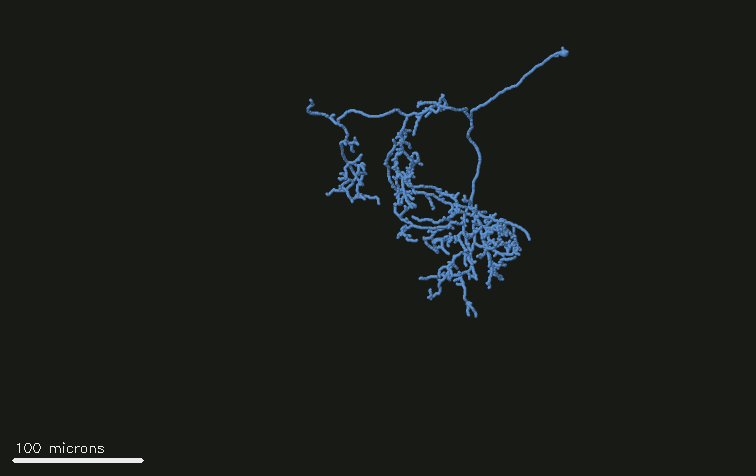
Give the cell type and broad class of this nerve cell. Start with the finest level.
ATL016; central-brain intrinsic neuron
